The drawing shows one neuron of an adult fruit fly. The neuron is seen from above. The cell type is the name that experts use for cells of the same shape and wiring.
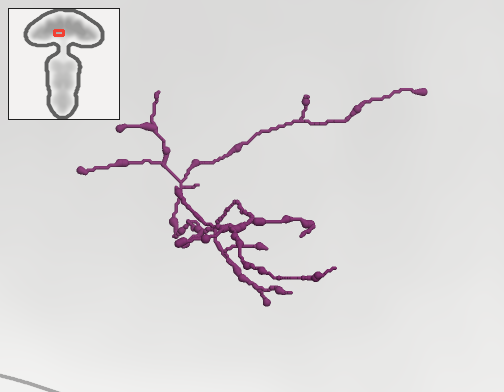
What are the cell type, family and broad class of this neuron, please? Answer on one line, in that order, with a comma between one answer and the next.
AN07B101_c, hemilineage 07B, ascending neuron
